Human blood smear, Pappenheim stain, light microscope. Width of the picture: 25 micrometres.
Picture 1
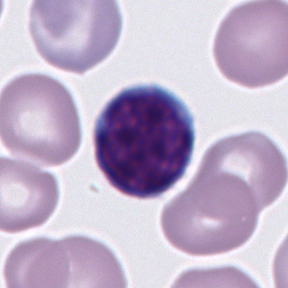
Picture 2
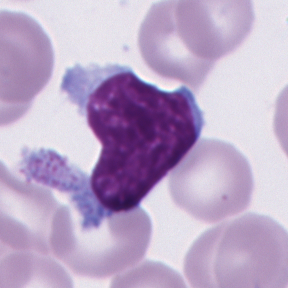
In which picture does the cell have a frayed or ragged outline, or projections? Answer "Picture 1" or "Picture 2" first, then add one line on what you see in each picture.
Picture 2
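Picture 1: The cell's outline is smooth, with no projections from its surface.
Picture 2: Ragged, frayed extensions of pale cytoplasm project from the upper left of the cell.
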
